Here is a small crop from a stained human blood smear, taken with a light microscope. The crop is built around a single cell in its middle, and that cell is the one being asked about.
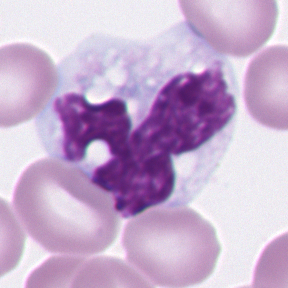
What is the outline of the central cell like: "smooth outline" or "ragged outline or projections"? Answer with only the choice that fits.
Smooth outline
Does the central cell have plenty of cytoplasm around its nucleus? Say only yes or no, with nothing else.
Yes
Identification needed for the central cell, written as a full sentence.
The cell in the middle of this crop is a monocyte.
